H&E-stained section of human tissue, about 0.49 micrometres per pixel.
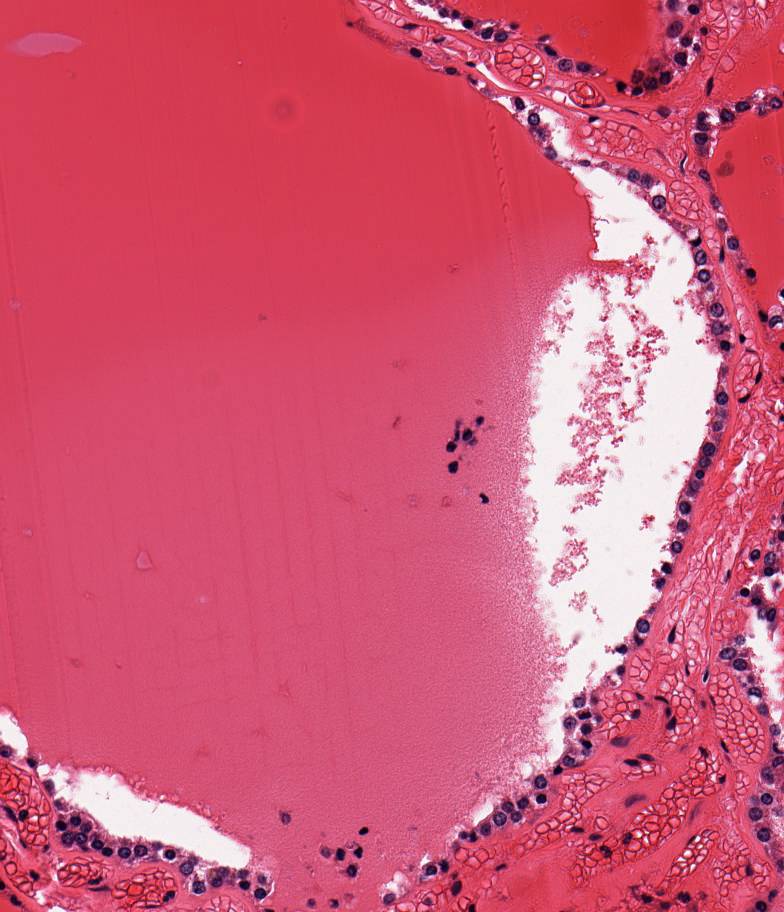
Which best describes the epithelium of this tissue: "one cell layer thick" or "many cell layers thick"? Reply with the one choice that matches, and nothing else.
One cell layer thick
